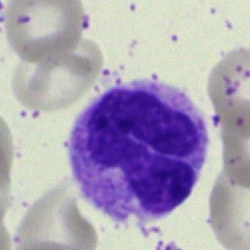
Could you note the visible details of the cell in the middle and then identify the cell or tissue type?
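Let me see: a thin cleft runs across the nucleus, splitting it into two large lobes. The chromatin looks dark purple and coarsely clumped. The cytoplasm is pale lilac and holds fine purple granules. So this is a metamyelocyte.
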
